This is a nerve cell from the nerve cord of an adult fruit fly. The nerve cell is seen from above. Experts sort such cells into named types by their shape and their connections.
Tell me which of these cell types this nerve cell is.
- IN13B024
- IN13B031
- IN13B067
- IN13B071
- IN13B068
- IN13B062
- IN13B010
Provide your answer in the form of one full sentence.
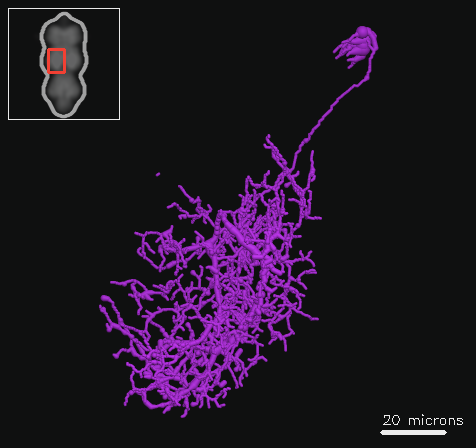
Regarding its cell type, the nerve cell is IN13B010.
